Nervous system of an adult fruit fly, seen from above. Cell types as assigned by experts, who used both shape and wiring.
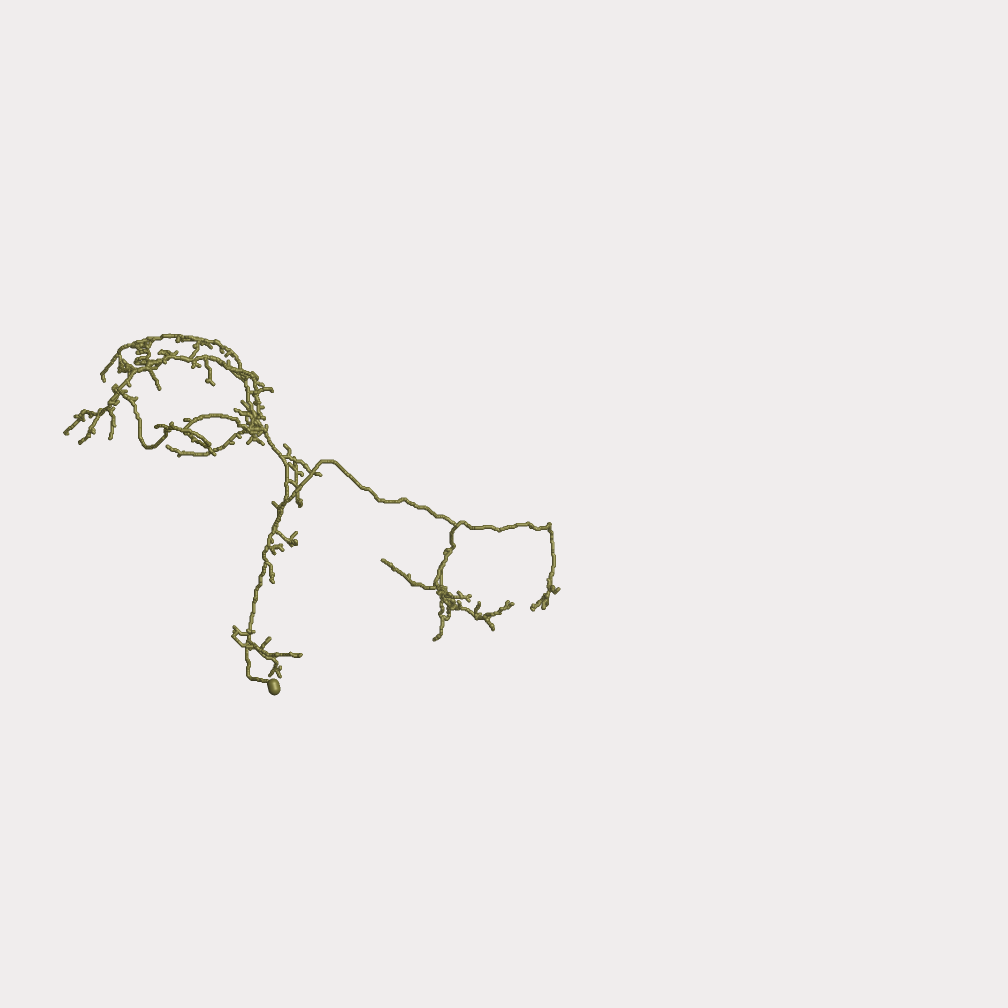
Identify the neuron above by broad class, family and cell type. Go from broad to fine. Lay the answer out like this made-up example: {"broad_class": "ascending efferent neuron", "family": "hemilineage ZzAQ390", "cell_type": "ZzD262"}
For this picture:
{"broad_class": "central-brain intrinsic neuron", "family": "hemilineage DL1_ventral", "cell_type": "AVLP530"}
